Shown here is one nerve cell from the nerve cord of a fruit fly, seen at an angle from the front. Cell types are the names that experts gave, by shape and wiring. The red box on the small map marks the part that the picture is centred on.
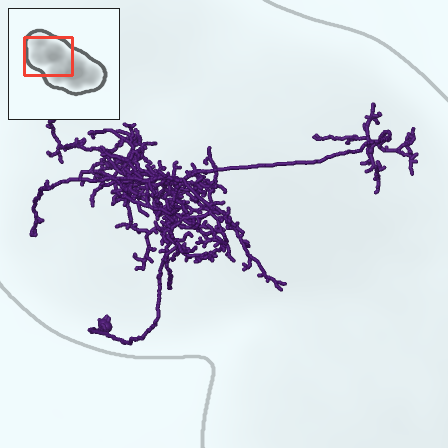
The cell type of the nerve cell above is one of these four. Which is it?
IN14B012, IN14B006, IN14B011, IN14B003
IN14B006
